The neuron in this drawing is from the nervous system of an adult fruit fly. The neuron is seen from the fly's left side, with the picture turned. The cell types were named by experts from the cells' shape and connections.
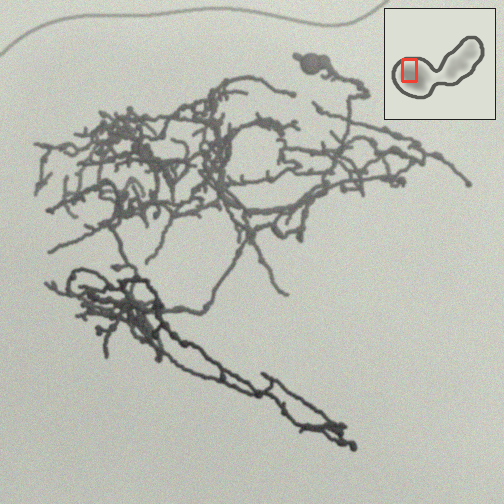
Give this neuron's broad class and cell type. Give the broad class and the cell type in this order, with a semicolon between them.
central-brain intrinsic neuron; SLP270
